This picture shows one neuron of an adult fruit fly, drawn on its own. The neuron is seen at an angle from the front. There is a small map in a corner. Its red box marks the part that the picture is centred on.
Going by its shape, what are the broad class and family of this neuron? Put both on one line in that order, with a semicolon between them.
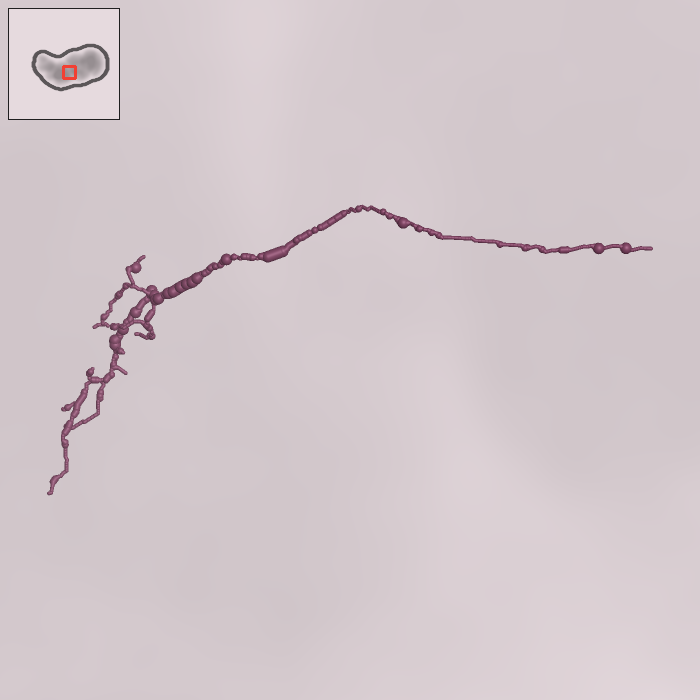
sensory neuron entering the nerve cord; class mechanosensory tactile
